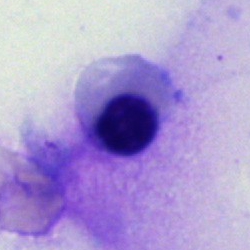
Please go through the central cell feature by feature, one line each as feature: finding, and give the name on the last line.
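Nuclear position: off-centre, toward the lower right
Chromatin: very dark, densely condensed
Nucleoli: none visible
Cytoplasmic granules: none seen
Name: erythroblast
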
